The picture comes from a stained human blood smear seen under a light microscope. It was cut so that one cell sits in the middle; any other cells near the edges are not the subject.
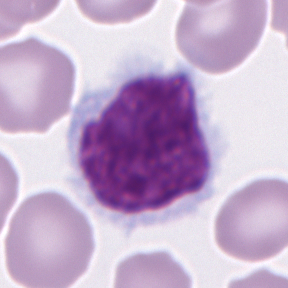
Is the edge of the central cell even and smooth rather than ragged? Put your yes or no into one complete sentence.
No, there is a ragged or frayed outline, or projections, blebs or tags, on this cell.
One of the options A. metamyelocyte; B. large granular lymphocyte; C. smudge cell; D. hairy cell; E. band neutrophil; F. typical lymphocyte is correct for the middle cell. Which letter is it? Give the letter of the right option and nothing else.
D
